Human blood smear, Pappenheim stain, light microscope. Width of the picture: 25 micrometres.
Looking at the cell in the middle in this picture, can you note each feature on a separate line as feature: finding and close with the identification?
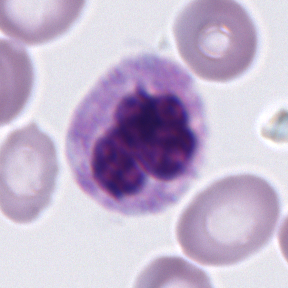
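Chromatin: see how dark purple and coarsely clumped it is
Nucleoli: none to be found in the nucleus
Granules: fine and lilac, scattered through the cytoplasm
Vacuoles: none visible in the cytoplasm
Cell: segmented neutrophil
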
